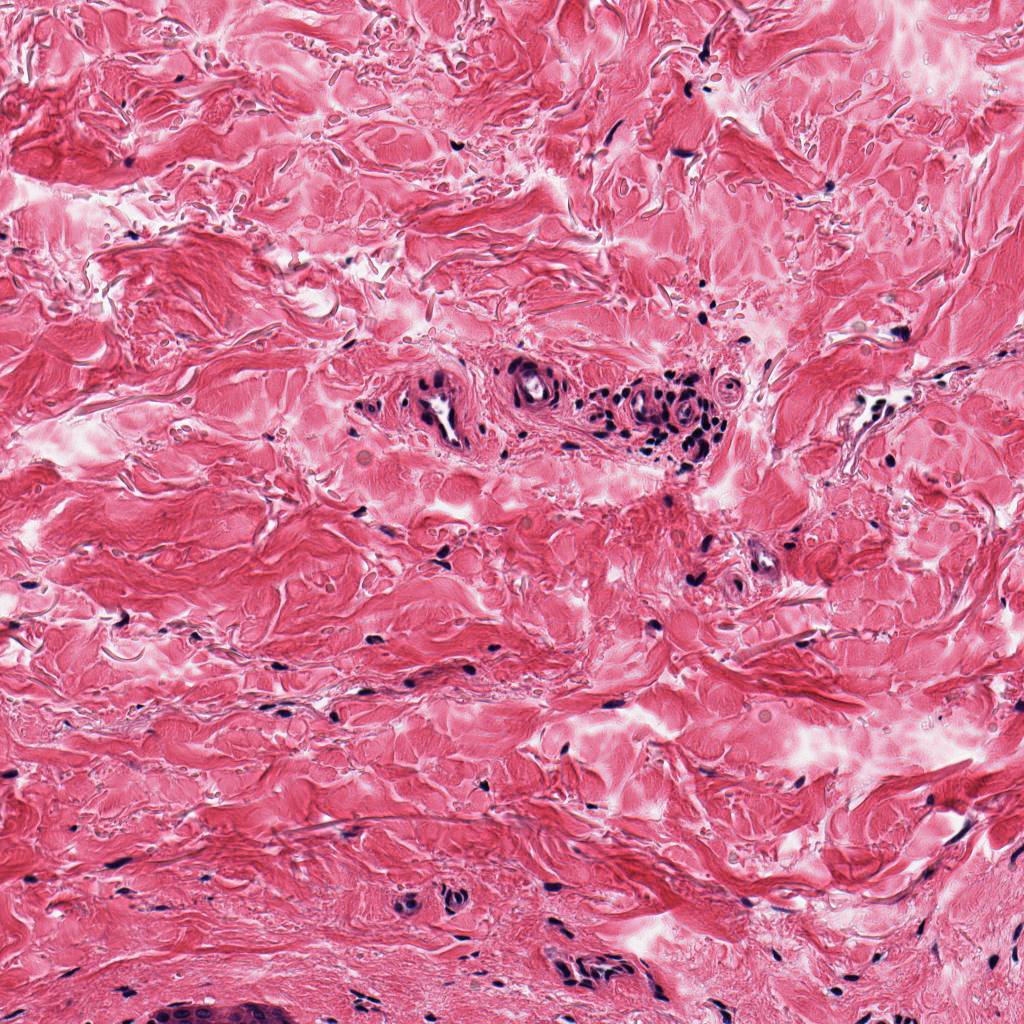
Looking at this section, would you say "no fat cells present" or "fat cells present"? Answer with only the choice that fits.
No fat cells present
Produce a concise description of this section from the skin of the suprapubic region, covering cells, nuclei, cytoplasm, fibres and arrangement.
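Dense, deeply pink-staining collagen bundles fill nearly the whole field. The thick bundles interlace haphazardly rather than running parallel. A few small vessels with narrow lumens lie together near the centre. Just right of centre, beside them, sits a small cluster of round, dark-staining nuclei.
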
